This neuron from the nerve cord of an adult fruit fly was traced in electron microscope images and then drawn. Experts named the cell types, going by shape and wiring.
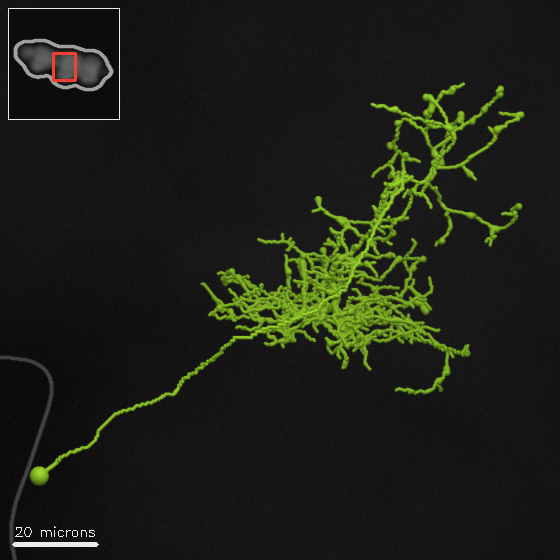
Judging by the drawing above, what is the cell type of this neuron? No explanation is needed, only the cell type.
IN12B036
